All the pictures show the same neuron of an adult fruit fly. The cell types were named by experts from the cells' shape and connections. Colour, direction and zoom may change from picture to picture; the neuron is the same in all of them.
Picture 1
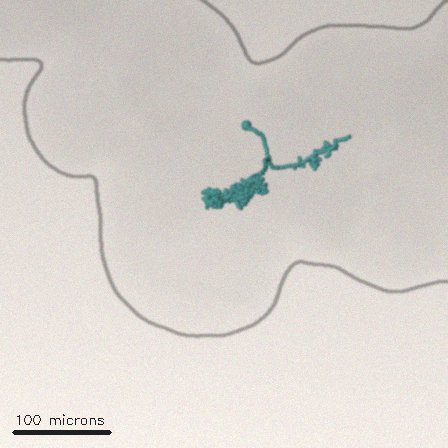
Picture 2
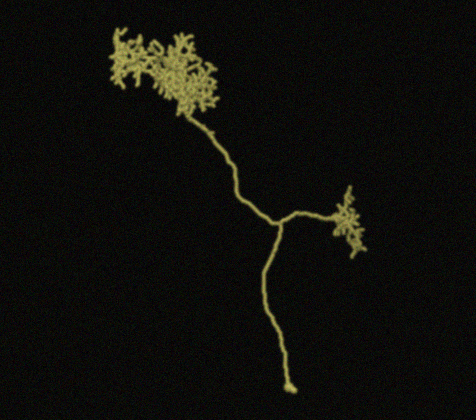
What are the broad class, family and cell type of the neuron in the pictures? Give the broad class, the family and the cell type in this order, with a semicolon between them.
visual projection neuron; hemilineage VPNd1; LPLC1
